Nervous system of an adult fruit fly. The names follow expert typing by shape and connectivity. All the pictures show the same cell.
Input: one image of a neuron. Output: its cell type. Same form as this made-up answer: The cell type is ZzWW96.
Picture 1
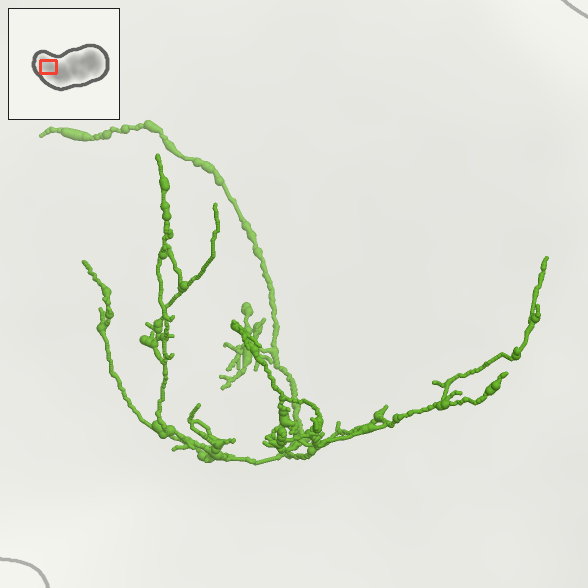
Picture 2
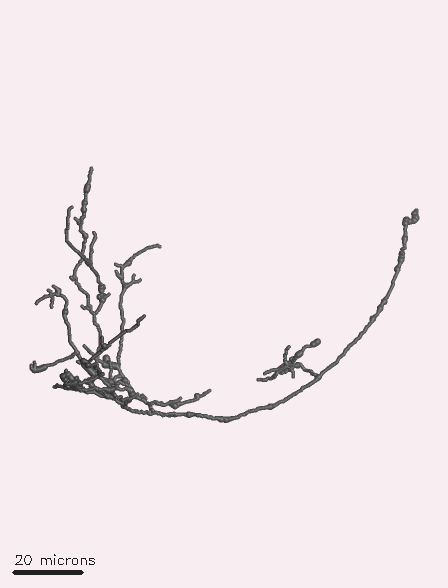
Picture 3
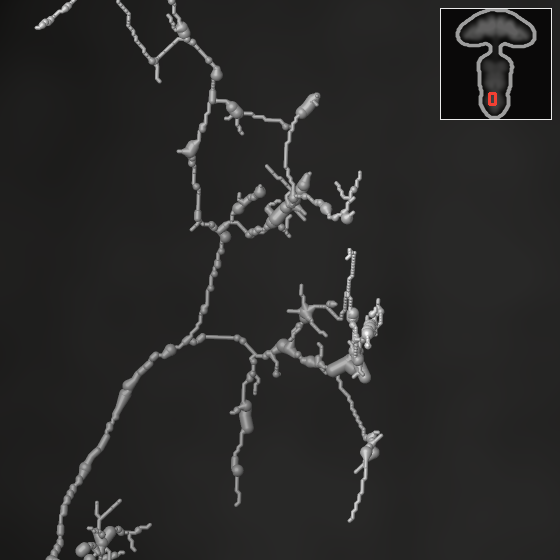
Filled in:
The cell type is SNxx29.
